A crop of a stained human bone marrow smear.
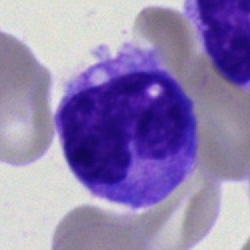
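Monocyte, central cell, stained human bone marrow smear. Nucleus deeply notched from the lower side, filling most of the cell. Small pale blebs project from the top edge of the cell. One small white spot in the upper right part of the nucleus.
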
